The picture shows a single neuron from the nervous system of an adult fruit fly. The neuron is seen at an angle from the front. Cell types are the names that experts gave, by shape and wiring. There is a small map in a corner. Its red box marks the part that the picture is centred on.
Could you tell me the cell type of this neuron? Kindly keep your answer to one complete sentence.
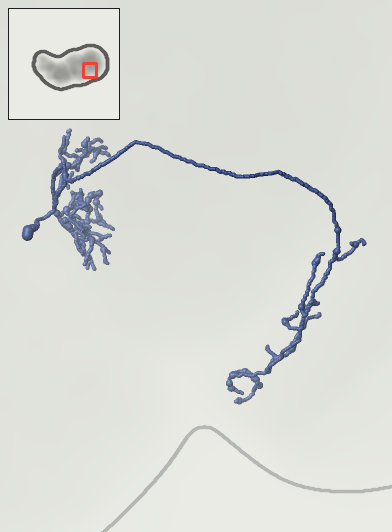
For this neuron, the cell type is MeLo11.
